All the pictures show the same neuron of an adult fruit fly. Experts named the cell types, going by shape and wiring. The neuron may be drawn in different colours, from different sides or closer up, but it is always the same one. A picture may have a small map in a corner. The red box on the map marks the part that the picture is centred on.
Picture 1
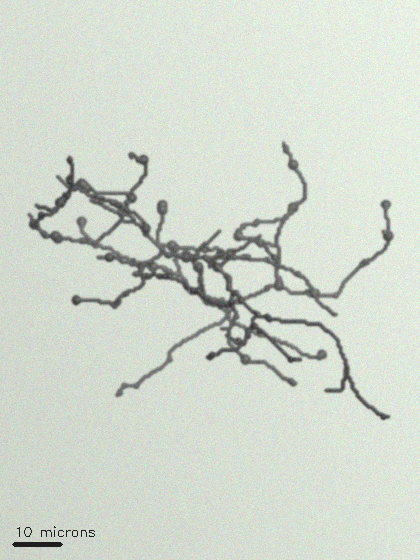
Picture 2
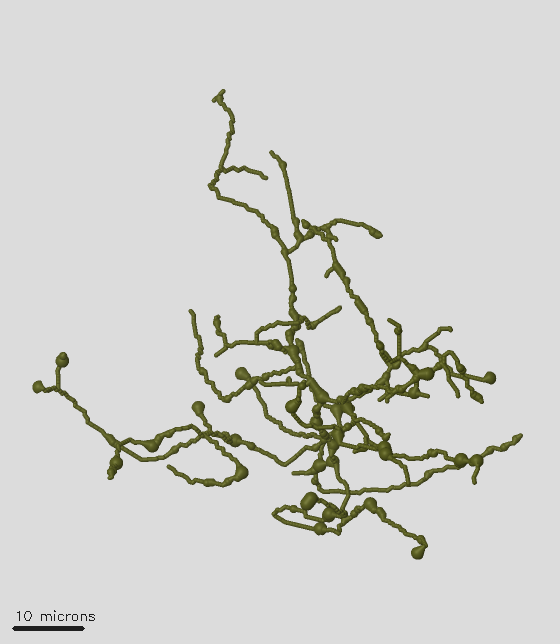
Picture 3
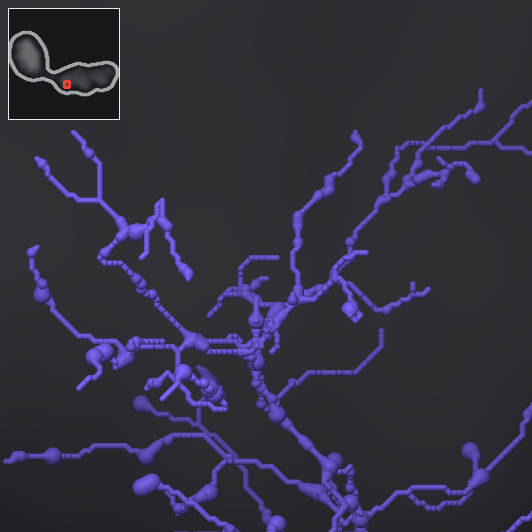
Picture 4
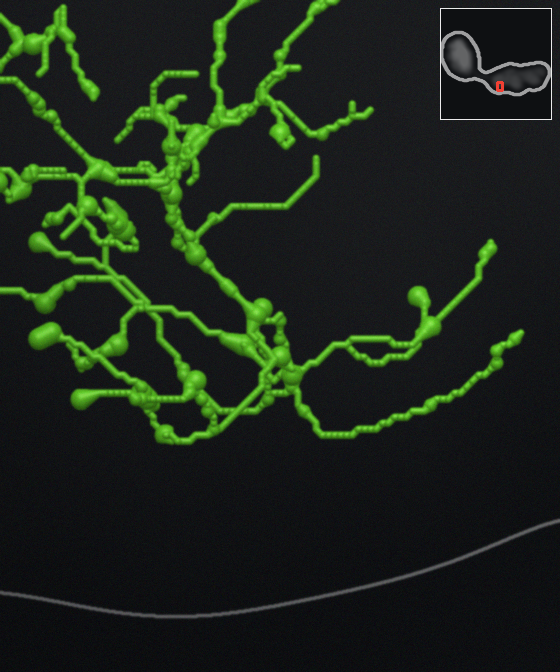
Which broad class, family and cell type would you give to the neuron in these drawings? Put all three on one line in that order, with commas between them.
nerve-cord intrinsic neuron, hemilineage 01B, IN01B085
